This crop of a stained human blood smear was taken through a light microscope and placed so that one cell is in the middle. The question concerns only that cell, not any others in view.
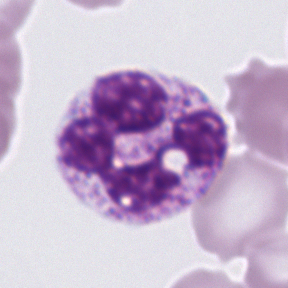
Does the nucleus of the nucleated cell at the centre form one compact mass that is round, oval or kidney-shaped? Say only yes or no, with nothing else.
No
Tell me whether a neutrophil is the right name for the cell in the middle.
yes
